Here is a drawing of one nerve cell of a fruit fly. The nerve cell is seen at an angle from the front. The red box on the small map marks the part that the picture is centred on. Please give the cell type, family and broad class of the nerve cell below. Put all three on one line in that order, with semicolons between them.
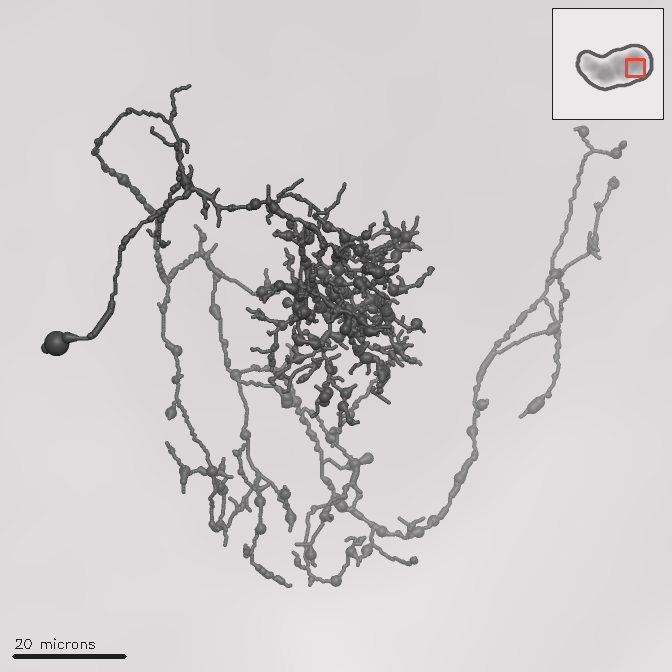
LOLP1; LOLP; optic-lobe intrinsic neuron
